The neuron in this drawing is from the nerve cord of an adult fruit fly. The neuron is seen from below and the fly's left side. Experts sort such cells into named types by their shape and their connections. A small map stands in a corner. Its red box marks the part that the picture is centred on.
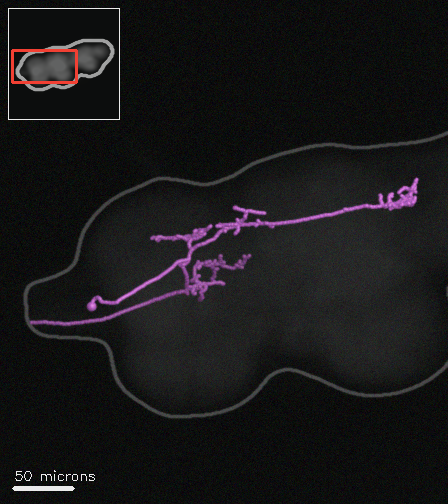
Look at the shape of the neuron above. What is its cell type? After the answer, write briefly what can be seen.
The cell type is AN07B091. Its broad class is ascending neuron. By the scale bar it is about 350 microns wide in this view. As drawn here it is more than twice as wide as it is tall.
